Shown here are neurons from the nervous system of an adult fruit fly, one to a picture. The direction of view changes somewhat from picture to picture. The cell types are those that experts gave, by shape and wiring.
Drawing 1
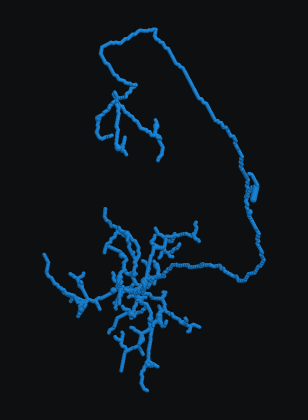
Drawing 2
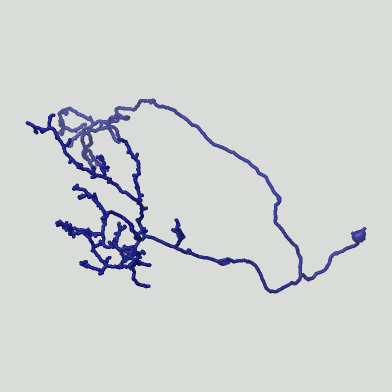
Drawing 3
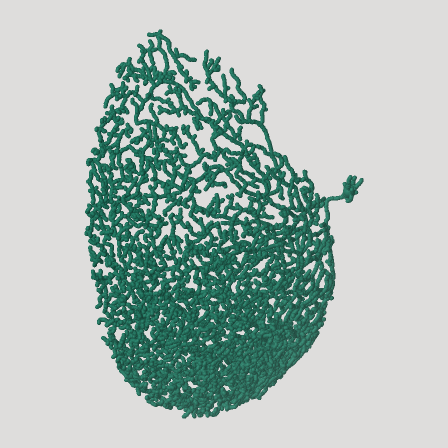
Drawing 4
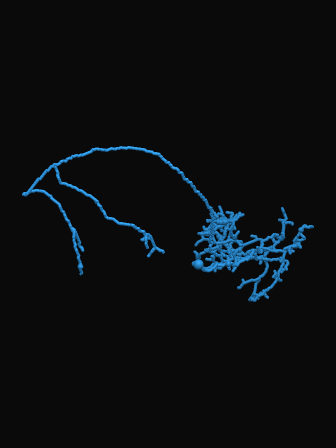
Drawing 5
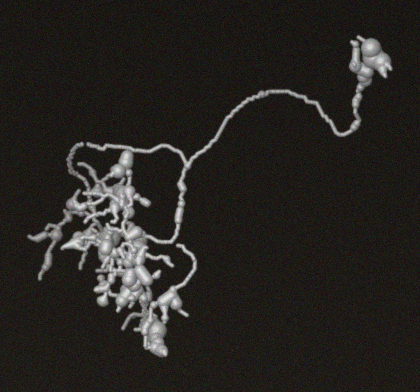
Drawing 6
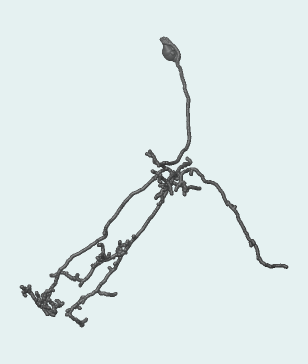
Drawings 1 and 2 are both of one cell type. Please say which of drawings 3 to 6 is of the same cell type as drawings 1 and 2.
4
